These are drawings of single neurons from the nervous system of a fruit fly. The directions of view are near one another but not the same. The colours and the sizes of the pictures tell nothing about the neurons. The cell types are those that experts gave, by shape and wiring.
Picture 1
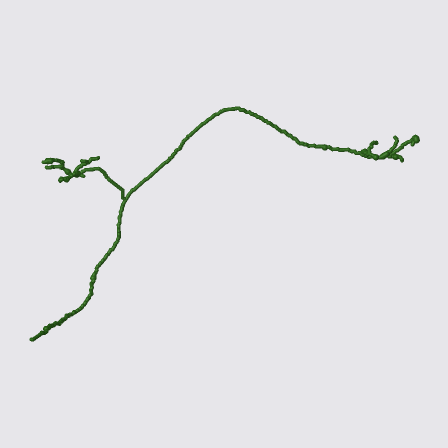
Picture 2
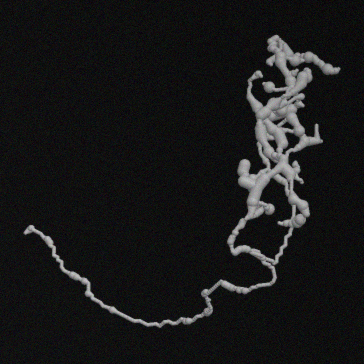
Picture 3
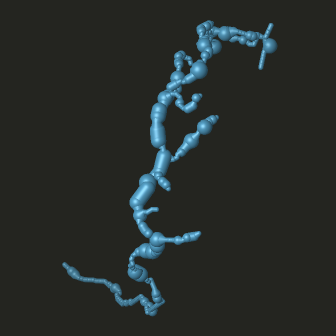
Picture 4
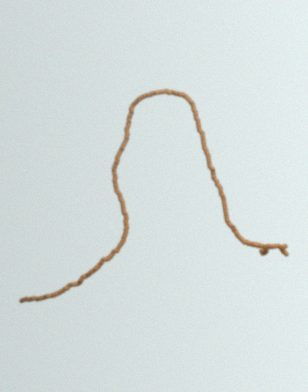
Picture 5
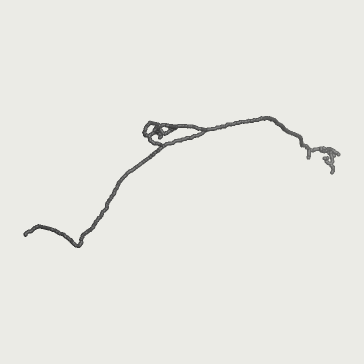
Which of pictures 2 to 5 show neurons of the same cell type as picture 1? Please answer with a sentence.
Picture 5 is of the same cell type.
